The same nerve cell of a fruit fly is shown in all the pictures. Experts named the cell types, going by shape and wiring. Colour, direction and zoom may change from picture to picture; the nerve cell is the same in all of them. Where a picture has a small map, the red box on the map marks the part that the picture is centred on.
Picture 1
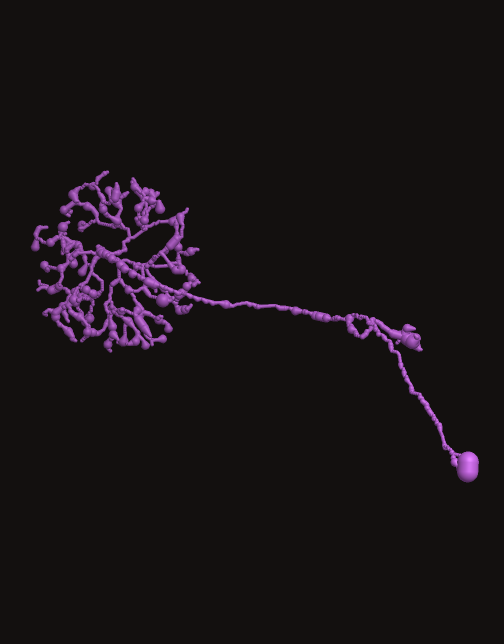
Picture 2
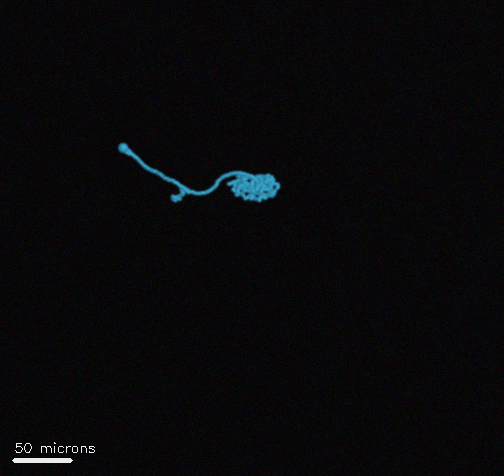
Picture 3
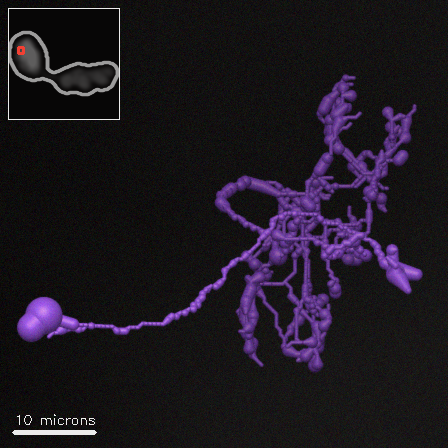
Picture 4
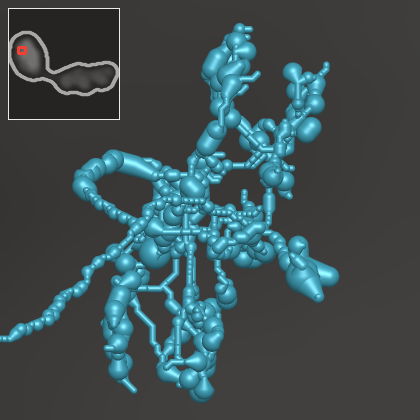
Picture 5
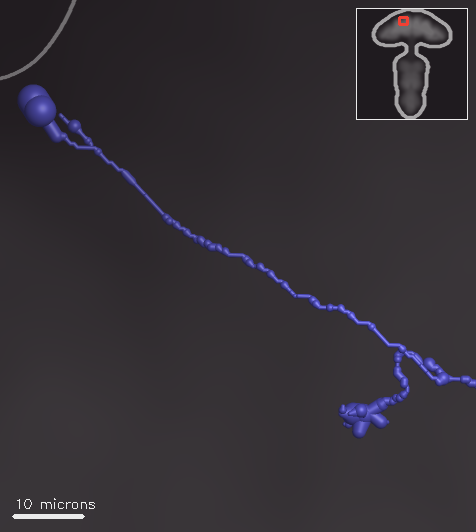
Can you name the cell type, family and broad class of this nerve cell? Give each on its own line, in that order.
ER3d_e
hemilineage EBa1
central-brain intrinsic neuron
